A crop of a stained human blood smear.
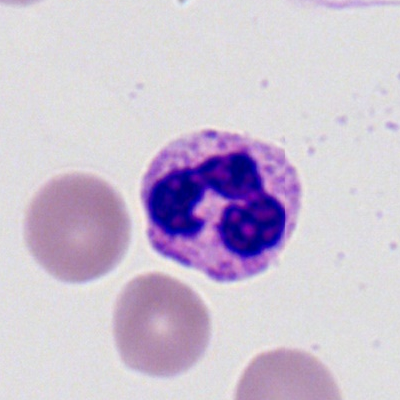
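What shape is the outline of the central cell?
Roughly round.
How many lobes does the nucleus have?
Three, arranged around a small pale patch of cytoplasm near the centre of the cell.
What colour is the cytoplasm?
Pale pinkish-lilac.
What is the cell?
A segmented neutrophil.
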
